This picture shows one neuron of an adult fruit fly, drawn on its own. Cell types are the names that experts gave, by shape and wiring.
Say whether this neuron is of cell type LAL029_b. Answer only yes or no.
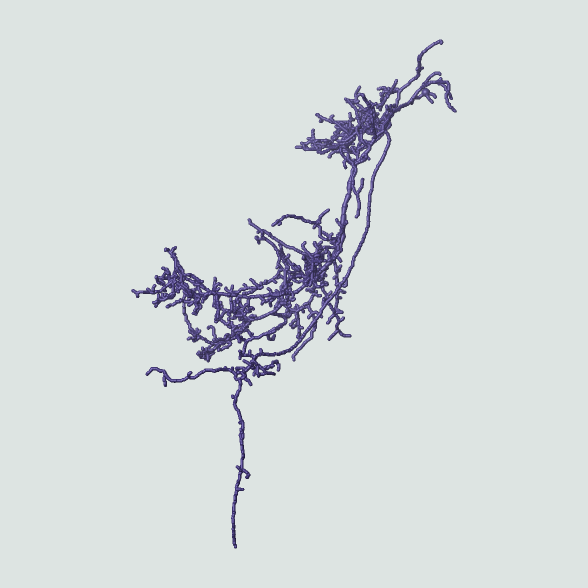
no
